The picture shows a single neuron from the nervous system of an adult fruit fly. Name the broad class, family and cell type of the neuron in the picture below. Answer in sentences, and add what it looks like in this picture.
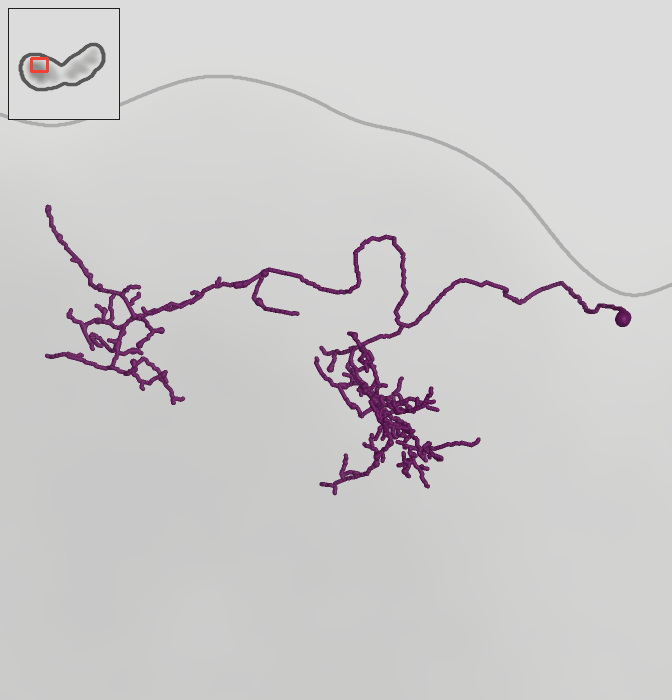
Its broad class is central-brain intrinsic neuron. The family is hemilineage LHp1. The cell type is CB2290. Dozens of branch ends can be seen. As drawn here it is wider than it is tall.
